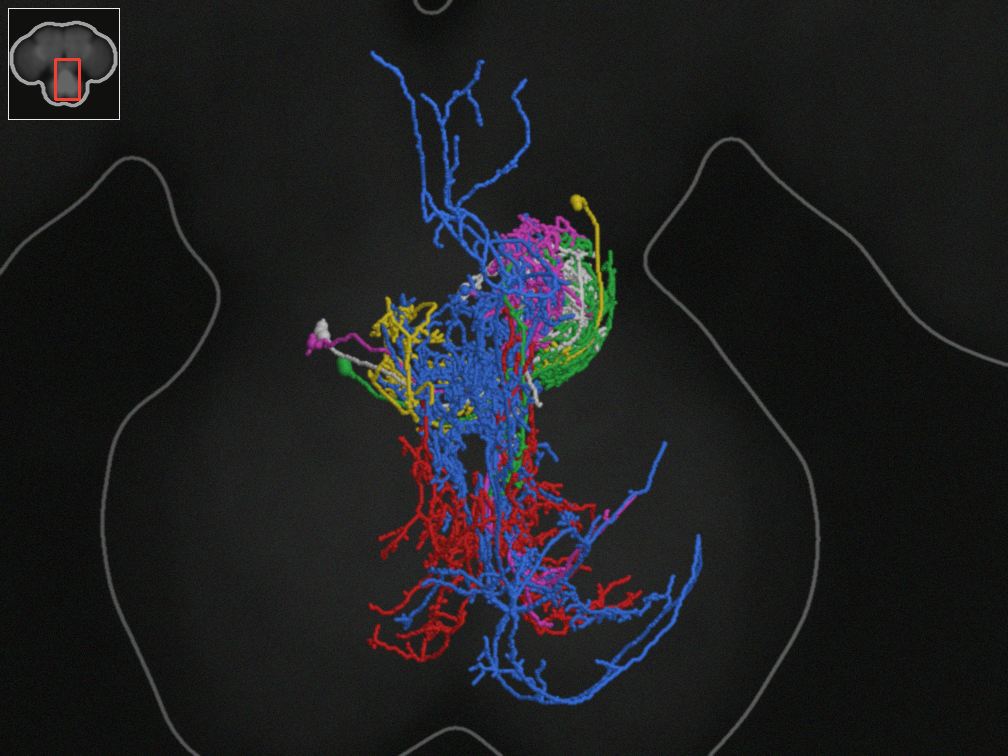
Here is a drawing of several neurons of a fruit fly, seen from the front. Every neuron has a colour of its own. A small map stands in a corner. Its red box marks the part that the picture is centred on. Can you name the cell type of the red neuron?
IN00A024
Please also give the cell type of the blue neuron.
AN01A021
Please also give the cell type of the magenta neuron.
IN14A020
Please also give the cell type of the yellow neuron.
IN01A059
